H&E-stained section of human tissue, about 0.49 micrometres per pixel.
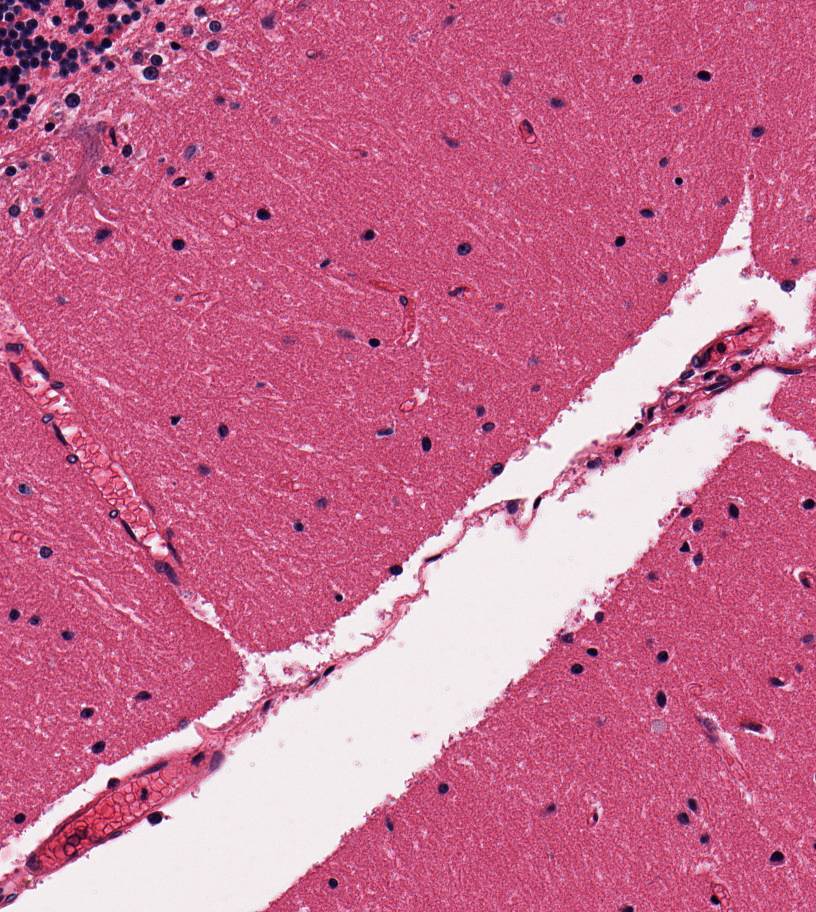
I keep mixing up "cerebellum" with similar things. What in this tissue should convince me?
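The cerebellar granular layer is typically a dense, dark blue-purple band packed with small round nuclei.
In this cerebellum, the top-left cluster of densely packed small, dark, round nuclei agrees with that.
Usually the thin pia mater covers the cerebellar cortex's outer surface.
The thin strand of flattened cells with elongated nuclei in the white cleft goes with that too. On the left, a long narrow vessel with red blood cells runs down toward the cleft. Scattered nuclei in the pink tissue are small and round, with little visible cytoplasm.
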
